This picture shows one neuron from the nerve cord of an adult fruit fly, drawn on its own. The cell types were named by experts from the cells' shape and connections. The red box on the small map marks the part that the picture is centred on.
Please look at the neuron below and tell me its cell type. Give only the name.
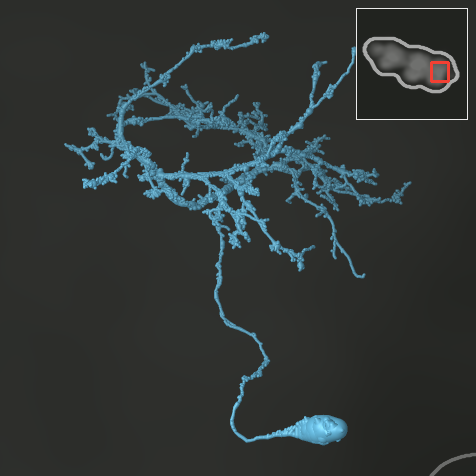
IN13B014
